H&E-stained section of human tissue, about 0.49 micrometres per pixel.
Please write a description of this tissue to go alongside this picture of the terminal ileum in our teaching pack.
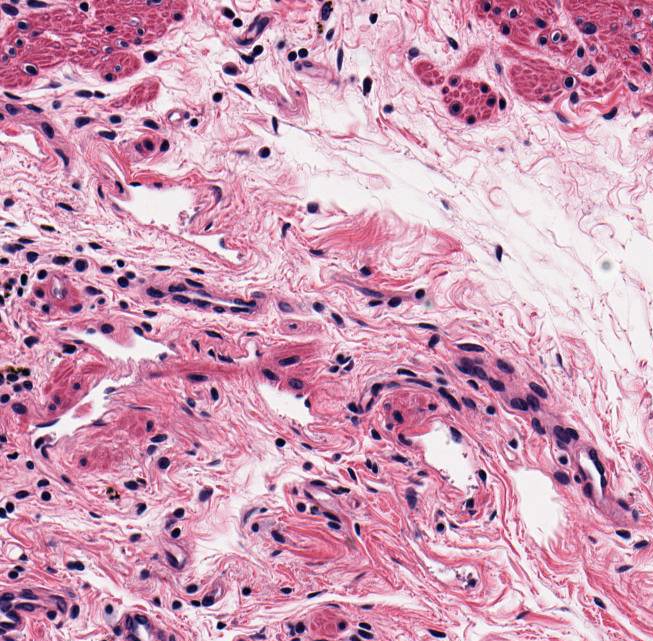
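Mostly fibrous stroma, wavy pink collagen bundles; no epithelium anywhere. Upper right it's loose, pale, sparsely nucleated; lower left, denser and more cellular. Stromal nuclei are mostly elongated spindles along the collagen. In the top muscle bundles, nuclei are small round dark dots in pink cytoplasm.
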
